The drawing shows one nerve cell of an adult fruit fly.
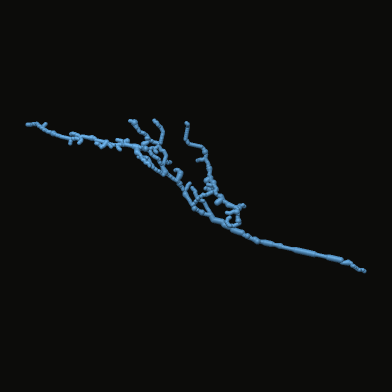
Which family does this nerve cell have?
class gustatory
